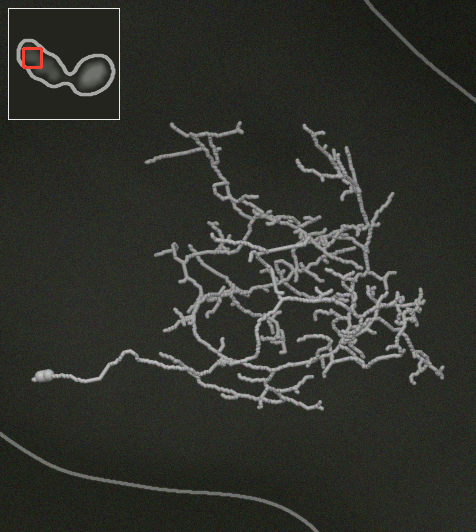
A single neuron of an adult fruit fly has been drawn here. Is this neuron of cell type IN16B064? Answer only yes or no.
no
